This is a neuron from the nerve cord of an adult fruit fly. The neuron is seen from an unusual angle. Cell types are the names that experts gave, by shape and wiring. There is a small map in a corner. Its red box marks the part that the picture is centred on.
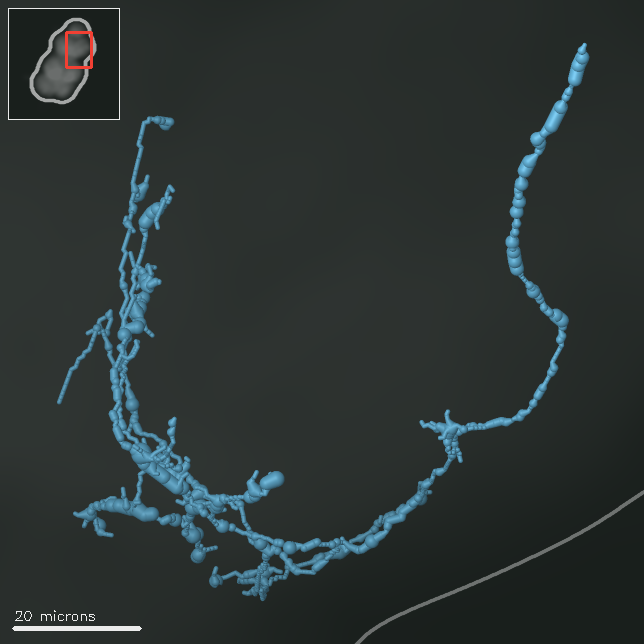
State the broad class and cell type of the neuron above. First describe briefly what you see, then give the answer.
The drawing shows no cell body. From top to bottom in the picture it spans about 90 microns. Dozens of branch ends can be seen. This is a sensory neuron entering the nerve cord. It is of cell type SNxx29.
